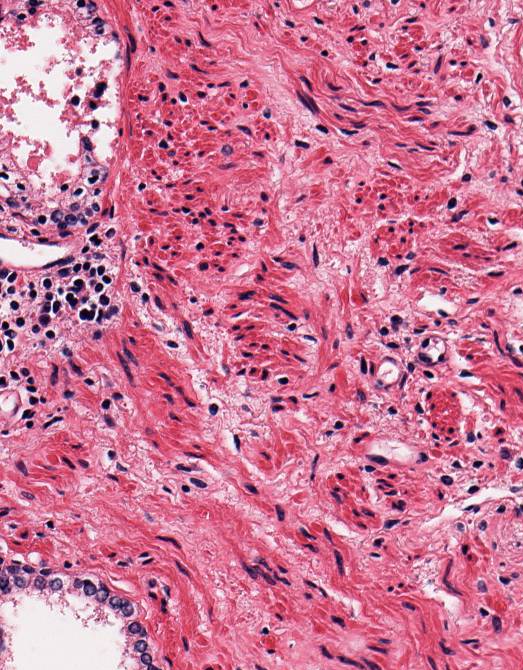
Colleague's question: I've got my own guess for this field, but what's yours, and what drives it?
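I'd call this fibromuscular stroma. Bundles of smooth muscle cells with pink cytoplasm run in several directions, and their nuclei are elongated and dark. Between the bundles, wavy pale pink collagen fibres show, most plainly in the lower part.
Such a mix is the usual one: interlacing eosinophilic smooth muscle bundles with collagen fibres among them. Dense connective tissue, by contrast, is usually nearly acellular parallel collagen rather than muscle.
There's also a cluster of lymphocytes with small, round, dark nuclei at the left middle, just below the upper-left lumen.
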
